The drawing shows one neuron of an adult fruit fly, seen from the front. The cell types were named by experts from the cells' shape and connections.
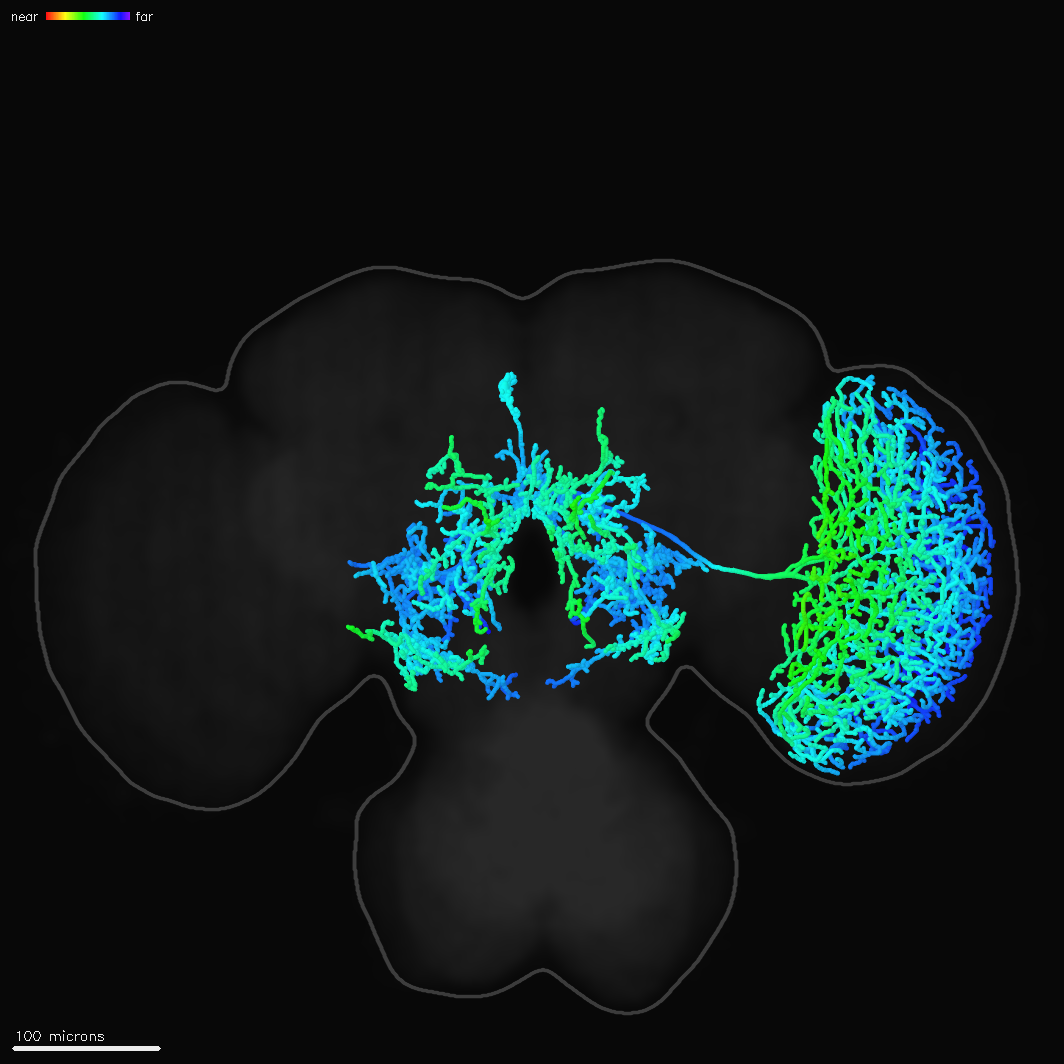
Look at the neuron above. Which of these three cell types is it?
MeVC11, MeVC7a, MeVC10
MeVC11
